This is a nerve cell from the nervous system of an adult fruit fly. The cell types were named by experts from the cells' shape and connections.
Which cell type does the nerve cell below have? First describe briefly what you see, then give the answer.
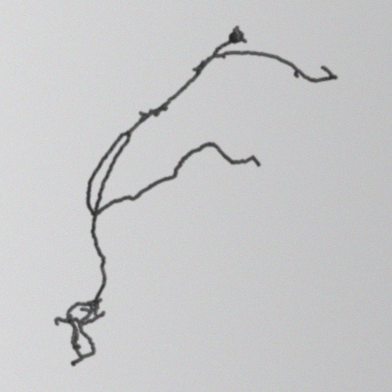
In this view it is about as wide as it is tall. Its cell type is PI3.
